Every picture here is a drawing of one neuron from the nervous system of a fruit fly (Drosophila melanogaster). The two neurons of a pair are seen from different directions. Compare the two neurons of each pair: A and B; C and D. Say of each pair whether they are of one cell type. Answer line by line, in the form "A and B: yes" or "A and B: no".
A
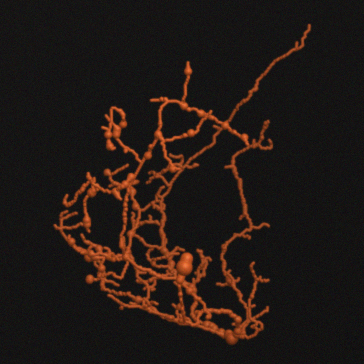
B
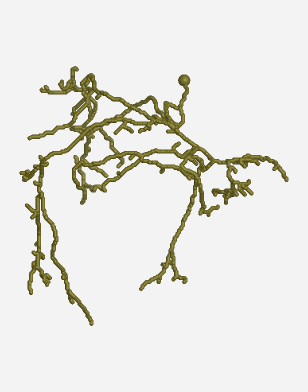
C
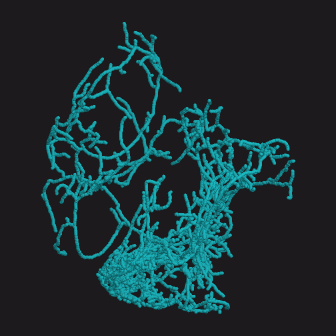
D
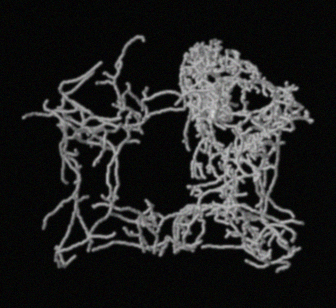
A and B: no
C and D: yes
